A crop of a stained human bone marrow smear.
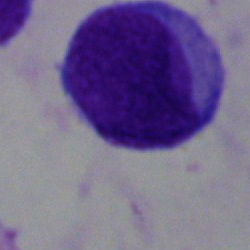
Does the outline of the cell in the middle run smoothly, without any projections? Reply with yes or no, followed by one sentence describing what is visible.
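Yes. The cell outline is roughly round and smooth.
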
